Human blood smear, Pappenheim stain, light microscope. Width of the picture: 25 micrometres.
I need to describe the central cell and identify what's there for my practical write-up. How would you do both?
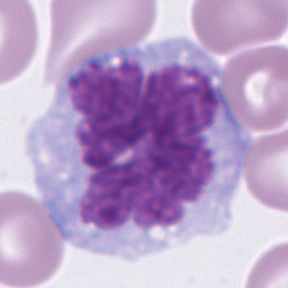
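Starting with the outline, it's irregular, with gentle bulges and blunt angles, and the cell comes to about 20 micrometres across. Deep clefts divide the nucleus into about four lobes. That nucleus takes up about 60% of the cell's area. The cytoplasm is pale greyish blue, and I can make out a few small clear vacuoles lying in it. I'm naming it a monocyte.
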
